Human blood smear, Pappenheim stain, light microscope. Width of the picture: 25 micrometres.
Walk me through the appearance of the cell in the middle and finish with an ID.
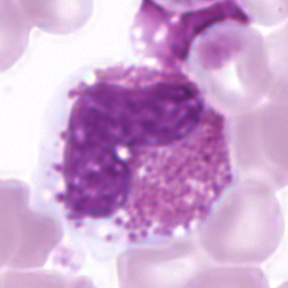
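The cell is roughly round, its edge bumpy where granules bulge at the margin. The nucleus occupies the upper and left part of the cell and shows no nucleoli. The granules are of about even size. This is an eosinophil.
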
